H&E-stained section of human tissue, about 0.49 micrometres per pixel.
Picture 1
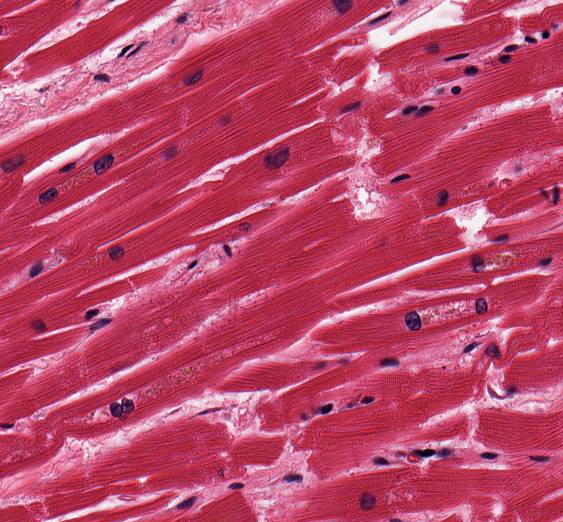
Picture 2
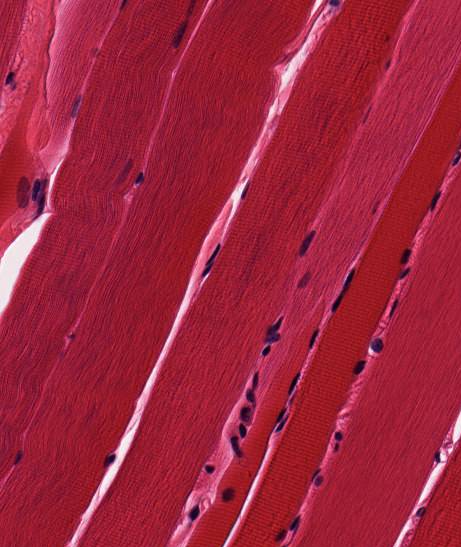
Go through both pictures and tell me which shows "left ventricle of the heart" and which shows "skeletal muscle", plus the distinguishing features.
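Picture 1 is the left ventricle of the heart; picture 2 is skeletal muscle. In picture 1 the oval muscle nuclei sit centrally in the fibres, and some have small clusters of golden-brown granules at their ends. Now compare picture 2, where the nuclei are flattened and lie at the fibre edges rather than in their centres.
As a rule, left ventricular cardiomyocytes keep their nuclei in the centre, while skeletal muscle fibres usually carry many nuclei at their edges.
Picture 1 also shows fine, regular cross-striations along the length of its fibres. The fibres in picture 2 are long, parallel and unbranched, run diagonally across the whole field from lower left to upper right, and keep a fairly even width. Both cytoplasms are deeply eosinophilic, but see the shade: red-pink in picture 1, evenly red in picture 2.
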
